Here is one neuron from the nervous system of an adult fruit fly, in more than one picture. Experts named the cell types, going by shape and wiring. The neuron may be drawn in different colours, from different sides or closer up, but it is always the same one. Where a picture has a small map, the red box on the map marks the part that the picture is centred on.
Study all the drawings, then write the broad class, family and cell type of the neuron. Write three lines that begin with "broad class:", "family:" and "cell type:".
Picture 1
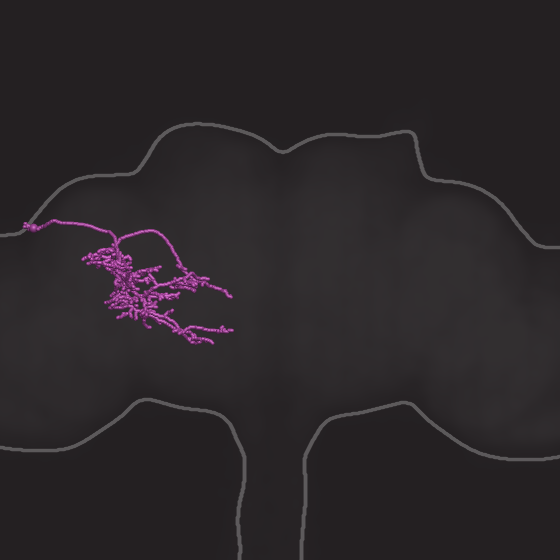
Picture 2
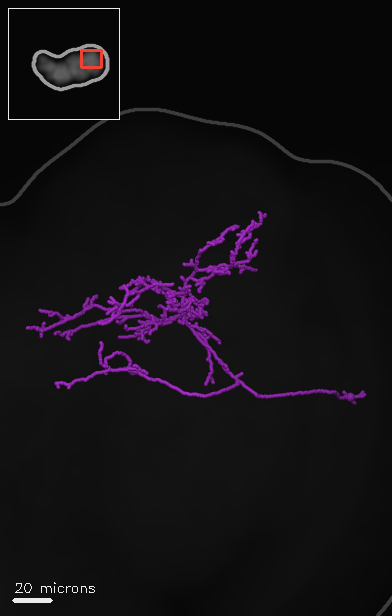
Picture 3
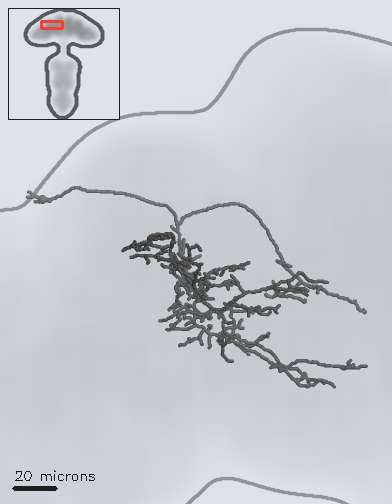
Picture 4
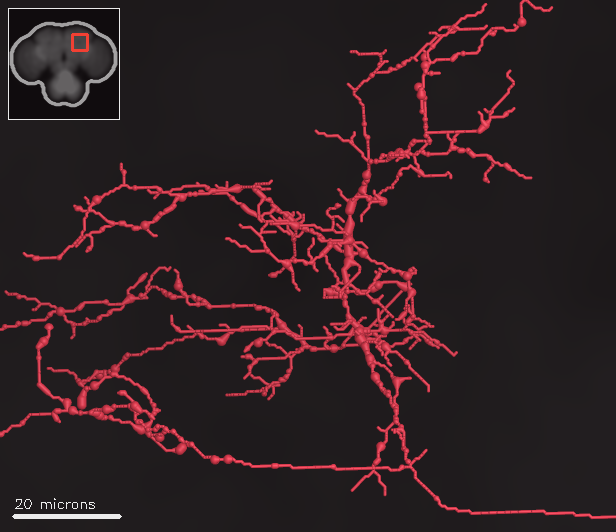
broad class: central-brain intrinsic neuron
family: hemilineage VLPl2_medial
cell type: AVLP187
